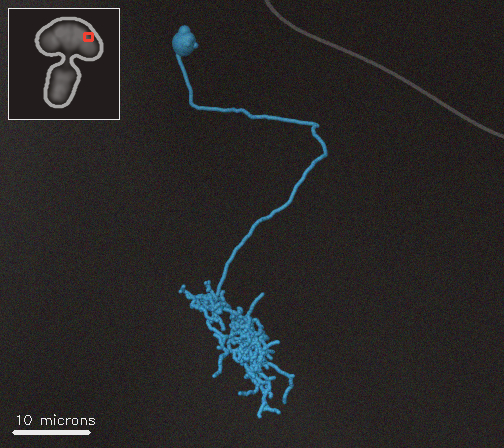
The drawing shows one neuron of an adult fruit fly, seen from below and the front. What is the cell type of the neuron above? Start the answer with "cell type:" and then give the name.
cell type: Dm8b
